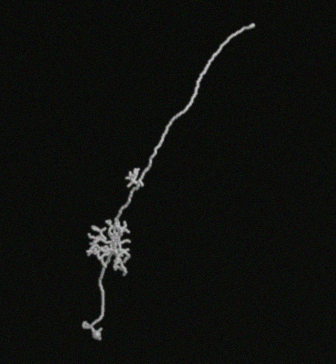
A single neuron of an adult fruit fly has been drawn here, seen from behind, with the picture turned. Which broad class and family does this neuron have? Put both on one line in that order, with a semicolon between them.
optic-lobe intrinsic neuron; Tm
